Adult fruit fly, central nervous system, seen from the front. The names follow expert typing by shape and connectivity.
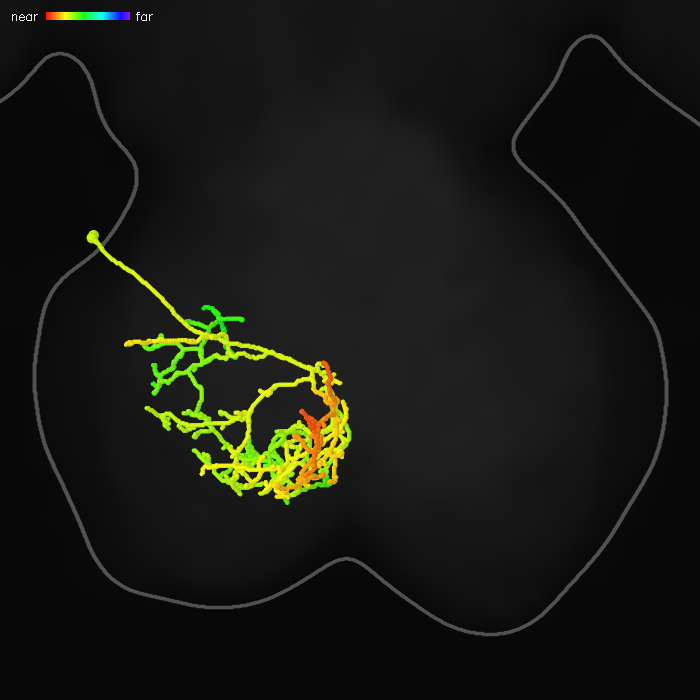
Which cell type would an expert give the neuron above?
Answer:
IN11A014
